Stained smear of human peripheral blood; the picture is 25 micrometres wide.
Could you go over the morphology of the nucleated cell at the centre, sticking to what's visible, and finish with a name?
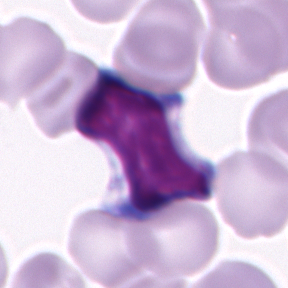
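You'll notice the outline is angular, moulded into the gaps between the surrounding red cells. Almost the whole cell is taken up by the nucleus, whose chromatin is dense, dark purple and coarsely streaked. Only a thin, uneven rim of cytoplasm shows at its edges. That's a typical lymphocyte.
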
